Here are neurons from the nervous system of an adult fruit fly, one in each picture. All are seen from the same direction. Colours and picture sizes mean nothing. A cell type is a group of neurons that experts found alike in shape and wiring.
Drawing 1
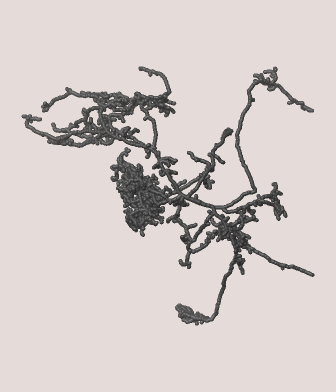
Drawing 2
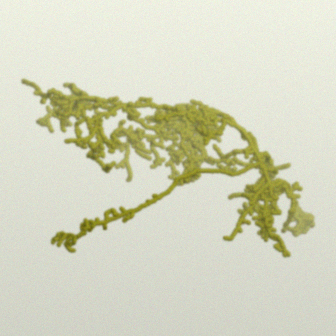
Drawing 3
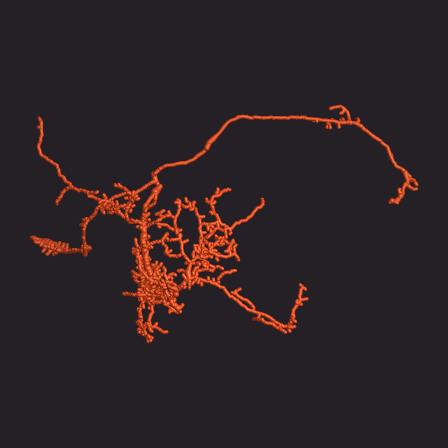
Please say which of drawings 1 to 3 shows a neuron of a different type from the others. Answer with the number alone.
3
